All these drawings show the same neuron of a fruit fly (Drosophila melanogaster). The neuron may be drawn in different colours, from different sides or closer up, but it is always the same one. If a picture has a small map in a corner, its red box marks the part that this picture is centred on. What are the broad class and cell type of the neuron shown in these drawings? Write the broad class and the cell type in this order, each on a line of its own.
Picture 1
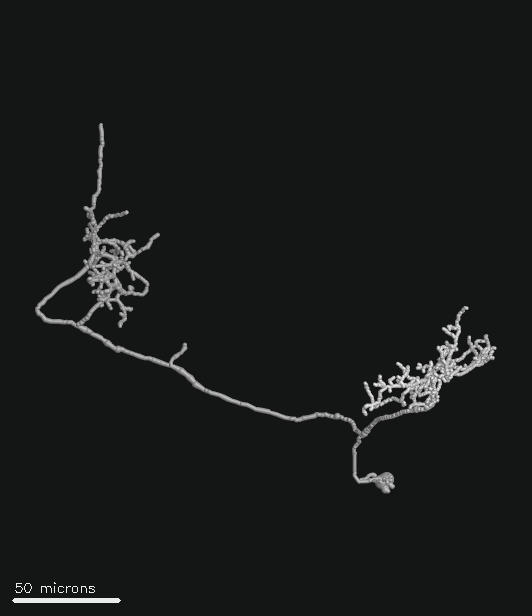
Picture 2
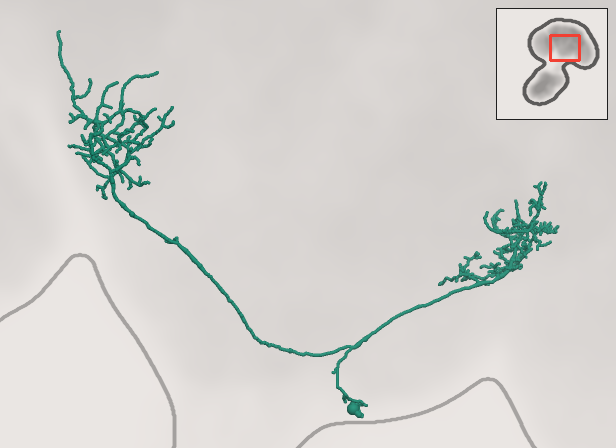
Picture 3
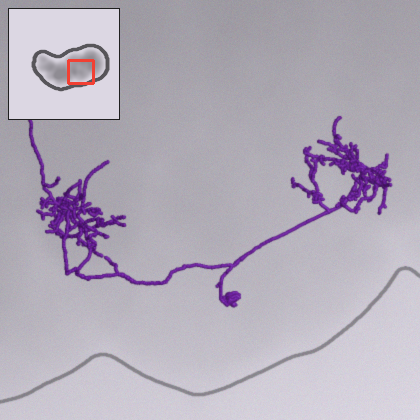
central-brain intrinsic neuron
WED208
